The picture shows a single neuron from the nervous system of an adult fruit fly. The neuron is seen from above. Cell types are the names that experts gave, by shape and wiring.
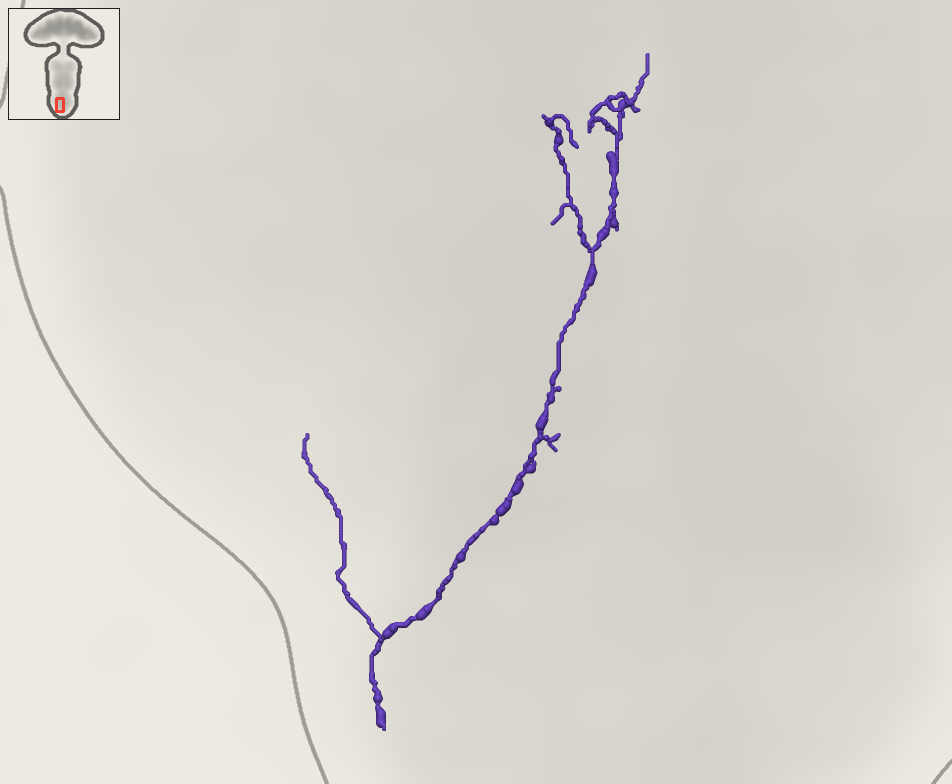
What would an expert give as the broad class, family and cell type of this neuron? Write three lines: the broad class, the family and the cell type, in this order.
sensory neuron entering the nerve cord
class mechanosensory tactile
SNta43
